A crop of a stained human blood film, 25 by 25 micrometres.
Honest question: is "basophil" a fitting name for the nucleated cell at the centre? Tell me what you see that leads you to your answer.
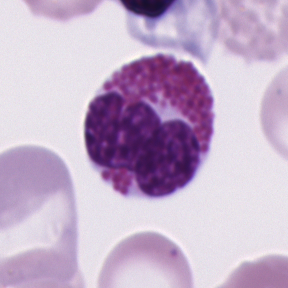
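Verdict: eosinophil, not basophil. Granules: coarse, round, reddish-pink, packing the cytoplasm but lying mainly beside the nucleus, so its lobes stay in view.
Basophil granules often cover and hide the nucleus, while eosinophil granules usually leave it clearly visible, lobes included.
Visible lobes count for eosinophil and against basophil.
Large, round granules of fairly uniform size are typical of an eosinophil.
Granules here are coarse and round, in keeping with that. Outline: round and smooth, no surface projections.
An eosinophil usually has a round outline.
Size: about 13 by 11 micrometres.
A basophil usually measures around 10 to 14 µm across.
Size alone therefore does not rule basophil out. Nucleus: lower left of the cell; chromatin dark purple and coarsely clumped; no nucleoli visible.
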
